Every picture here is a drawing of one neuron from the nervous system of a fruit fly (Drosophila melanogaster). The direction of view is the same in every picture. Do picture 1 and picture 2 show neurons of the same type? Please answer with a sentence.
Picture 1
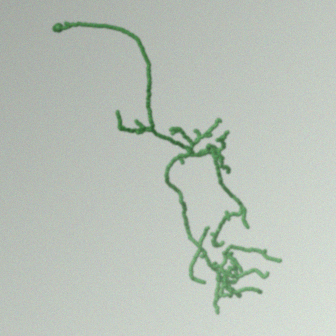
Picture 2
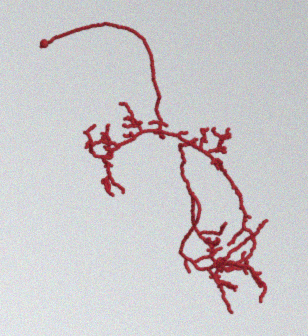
They are of different cell types.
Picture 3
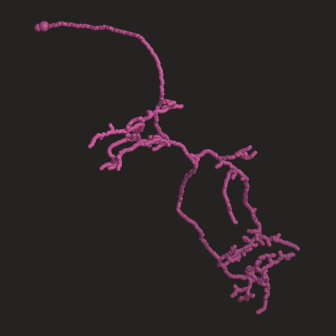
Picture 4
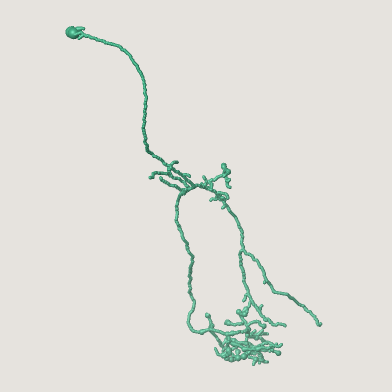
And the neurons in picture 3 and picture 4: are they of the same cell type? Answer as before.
They are of different cell types.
